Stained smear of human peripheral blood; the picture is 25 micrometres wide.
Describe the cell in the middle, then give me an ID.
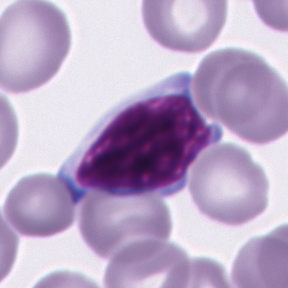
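Nucleus an elongated oval, about 12 by 8 micrometres, long axis running lower left to upper right. Cytoplasm pale blue, only a thin rim around the nucleus. Small rounded knob projecting from the right end of the cell. Cell: typical lymphocyte.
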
